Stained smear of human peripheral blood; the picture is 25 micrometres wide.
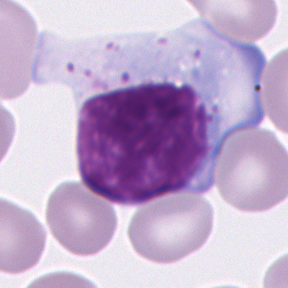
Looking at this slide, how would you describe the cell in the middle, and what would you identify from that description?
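See how irregular the outline is, with angular corners and a few short, broad extensions. The nucleus is off-centre, down in the lower left part of the cell, and there's plenty of pale blue cytoplasm holding a small number of separate reddish-purple granules. That one's a large granular lymphocyte.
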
